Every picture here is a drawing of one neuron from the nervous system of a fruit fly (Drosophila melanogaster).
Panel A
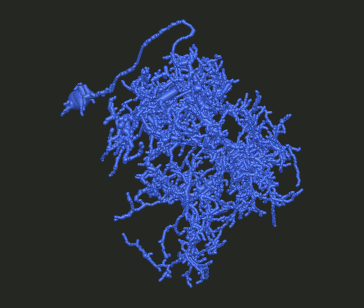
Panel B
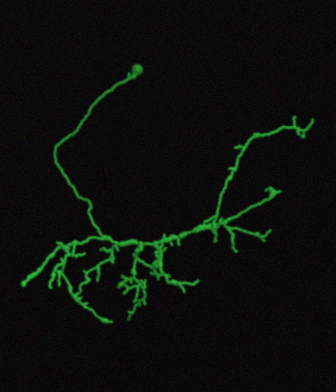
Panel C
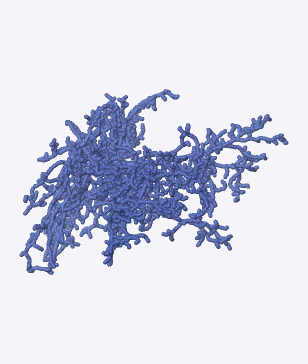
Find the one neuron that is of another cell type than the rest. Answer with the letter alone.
B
